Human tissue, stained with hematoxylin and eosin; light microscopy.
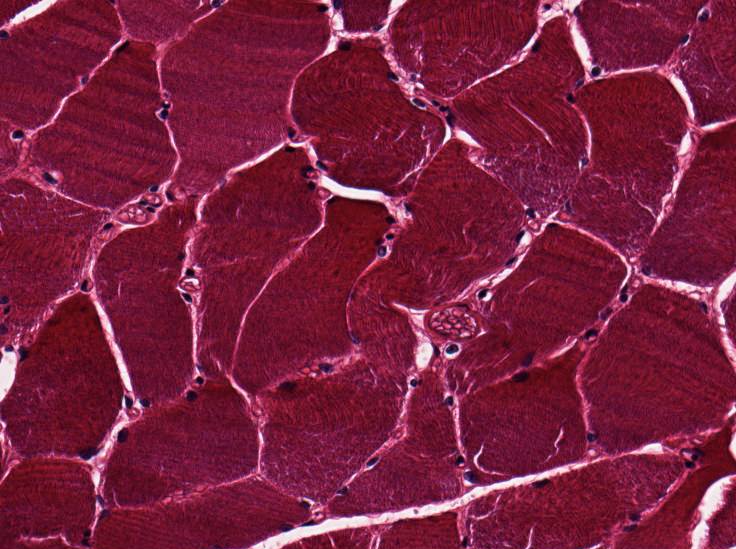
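Skeletal muscle in a haematoxylin and eosin stained section. The nuclei of the muscle fibres lie at the fibre edges, just under the cell border, rather than centrally. Only thin strands of pale connective tissue, with scattered small dark nuclei, separate the fibres. No fat cells are present anywhere in the field.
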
